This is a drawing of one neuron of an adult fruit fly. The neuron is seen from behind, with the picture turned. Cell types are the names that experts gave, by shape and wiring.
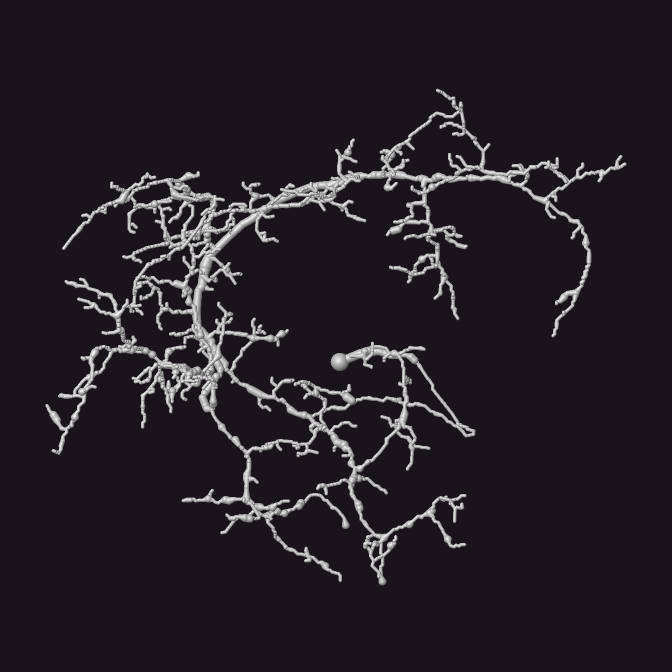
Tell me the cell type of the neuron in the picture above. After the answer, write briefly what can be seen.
The cell type is IN13A035. This is a nerve-cord intrinsic neuron. The cell body can be seen in the middle of the picture. The picture shows more than a hundred branch ends.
